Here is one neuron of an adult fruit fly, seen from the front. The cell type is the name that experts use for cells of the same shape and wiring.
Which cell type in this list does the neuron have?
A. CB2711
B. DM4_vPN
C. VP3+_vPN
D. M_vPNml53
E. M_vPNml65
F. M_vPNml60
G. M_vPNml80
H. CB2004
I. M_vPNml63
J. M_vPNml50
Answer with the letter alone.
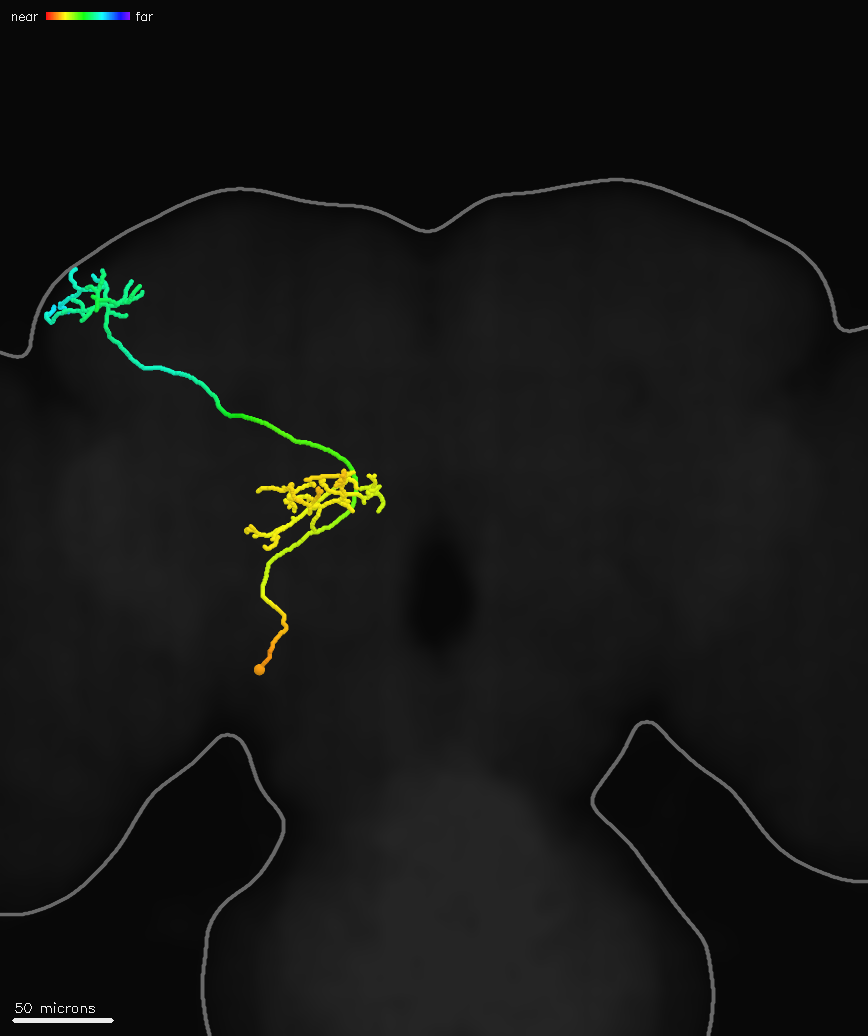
H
